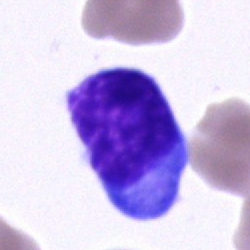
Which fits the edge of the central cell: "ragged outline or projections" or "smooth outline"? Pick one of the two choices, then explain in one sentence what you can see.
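Ragged outline or projections. The upper left edge of the cell is slightly ragged.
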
